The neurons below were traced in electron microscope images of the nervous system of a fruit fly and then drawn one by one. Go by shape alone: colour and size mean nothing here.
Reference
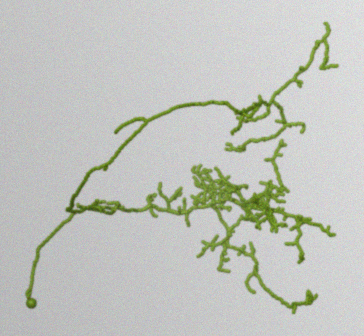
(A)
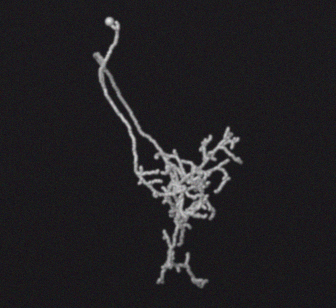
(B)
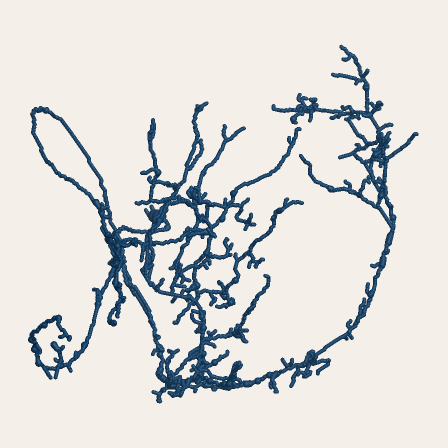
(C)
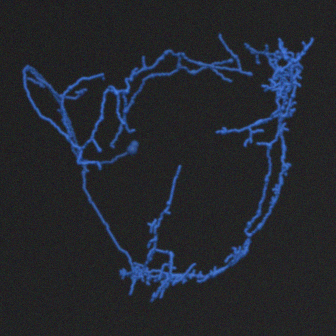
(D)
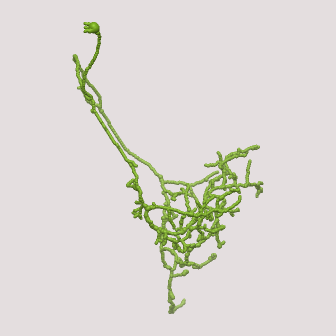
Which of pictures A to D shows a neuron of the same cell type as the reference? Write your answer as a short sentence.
Picture D shows a neuron of the same cell type.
